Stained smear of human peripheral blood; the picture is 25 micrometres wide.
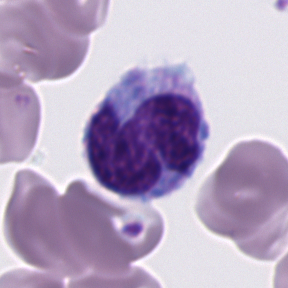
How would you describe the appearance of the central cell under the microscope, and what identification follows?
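Pale greyish blue cytoplasm is widest above the nucleus and forms only a thin rim elsewhere. Along the upper border the cell frays into faint wispy projections, while the outline as a whole is a rounded oval without any deep notches. The cell measures about 13 by 10 micrometres, and its nucleus, about 11 by 9 micrometres, fills about 70% of the cell's area. It is a monocyte.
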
